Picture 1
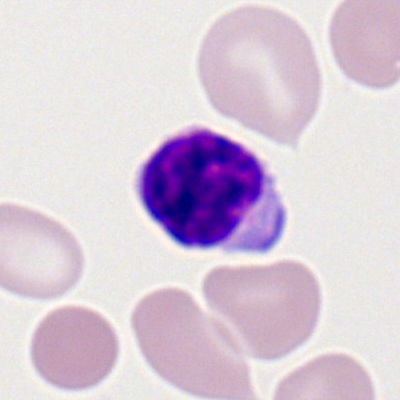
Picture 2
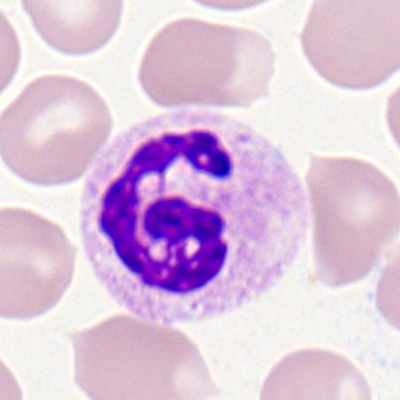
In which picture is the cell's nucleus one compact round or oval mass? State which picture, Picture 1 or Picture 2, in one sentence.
A compact round or oval nucleus belongs to the cell in Picture 1.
